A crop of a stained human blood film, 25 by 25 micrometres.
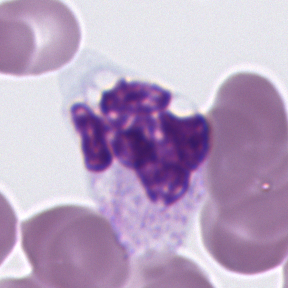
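Segmented neutrophil in a stained smear of human peripheral blood. Taking each point in turn: the nucleus is divided into several lobes crowded together, and its chromatin is dark purple and coarsely clumped. The cytoplasm holds fine violet granules, and at the upper left of the nucleus it is almost colourless.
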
